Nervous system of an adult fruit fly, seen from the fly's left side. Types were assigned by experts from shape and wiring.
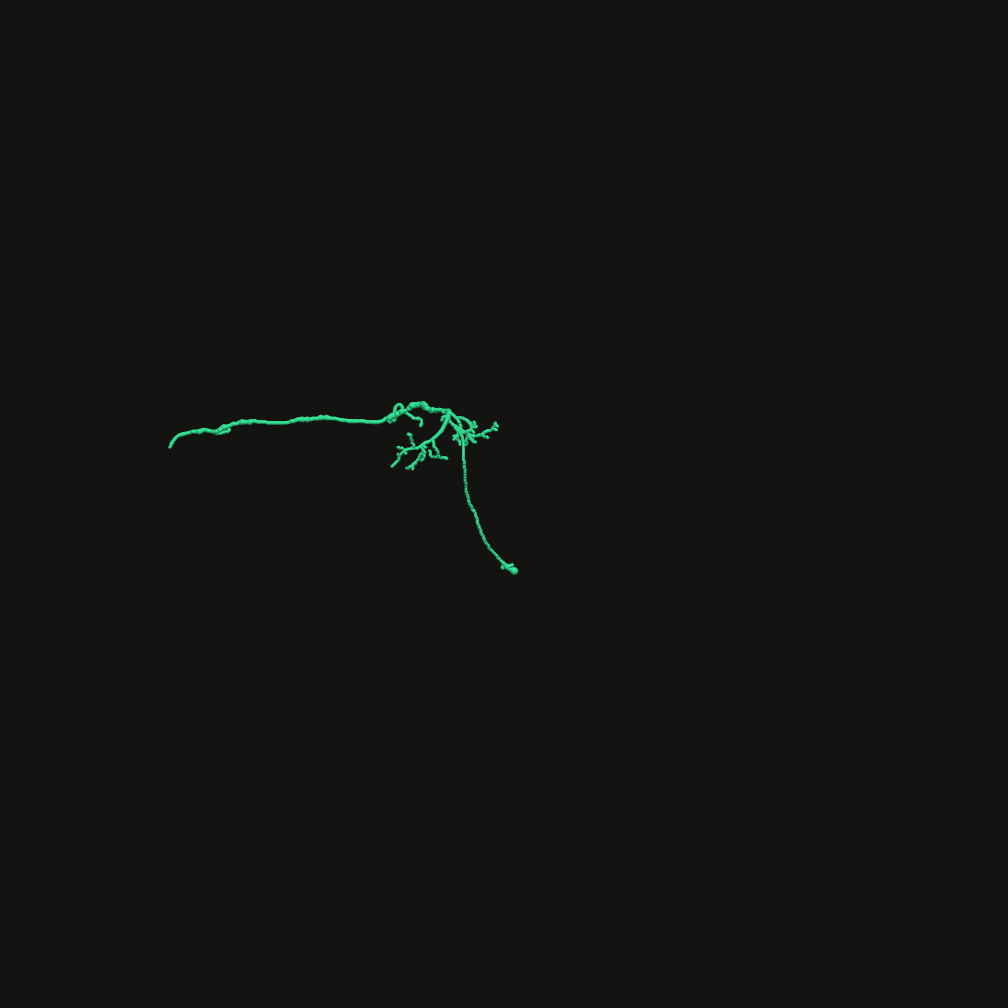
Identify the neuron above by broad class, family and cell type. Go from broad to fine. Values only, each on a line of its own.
nerve-cord intrinsic neuron
hemilineage 06A
IN06A011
